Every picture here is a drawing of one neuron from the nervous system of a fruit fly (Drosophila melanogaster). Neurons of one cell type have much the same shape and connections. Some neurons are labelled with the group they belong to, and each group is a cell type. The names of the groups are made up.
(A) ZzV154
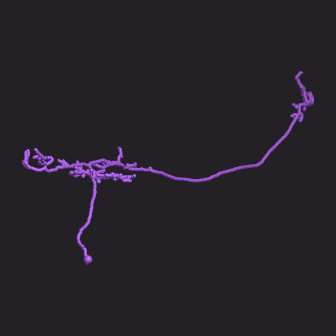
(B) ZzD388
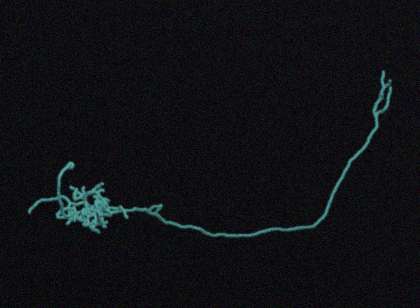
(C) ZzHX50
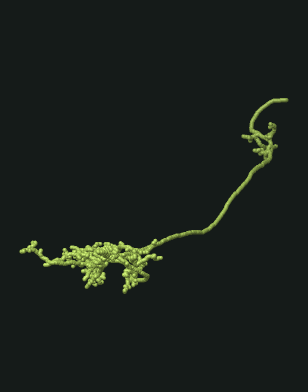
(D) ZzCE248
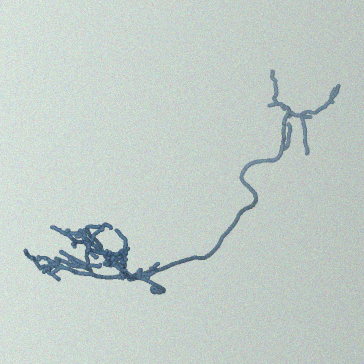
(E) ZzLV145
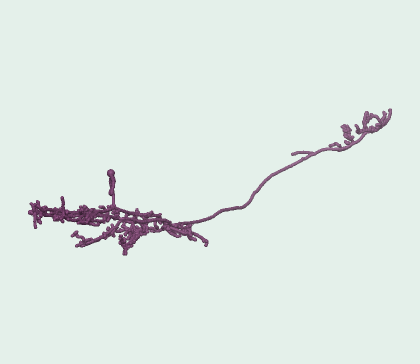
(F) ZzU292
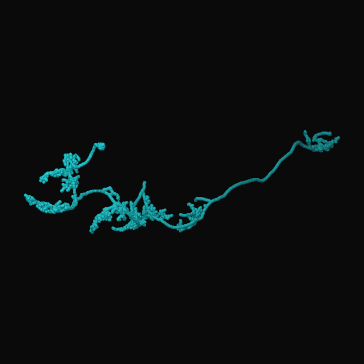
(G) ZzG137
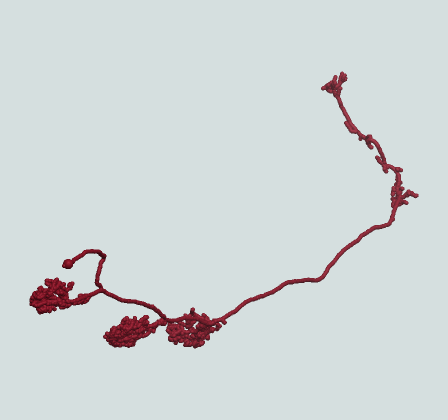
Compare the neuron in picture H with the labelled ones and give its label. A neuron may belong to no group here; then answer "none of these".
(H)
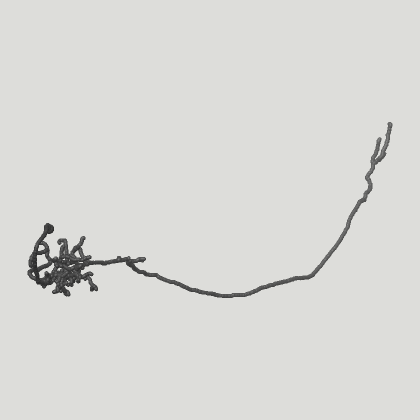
ZzD388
